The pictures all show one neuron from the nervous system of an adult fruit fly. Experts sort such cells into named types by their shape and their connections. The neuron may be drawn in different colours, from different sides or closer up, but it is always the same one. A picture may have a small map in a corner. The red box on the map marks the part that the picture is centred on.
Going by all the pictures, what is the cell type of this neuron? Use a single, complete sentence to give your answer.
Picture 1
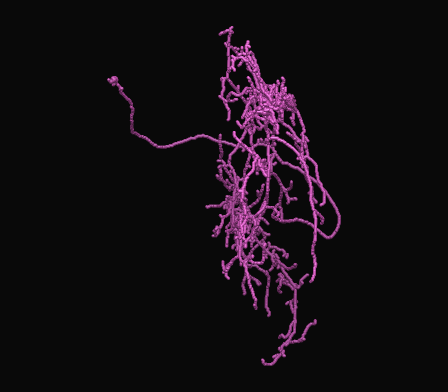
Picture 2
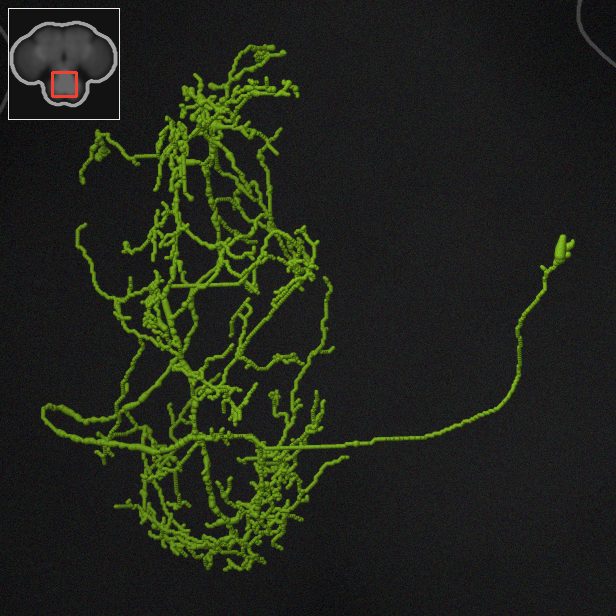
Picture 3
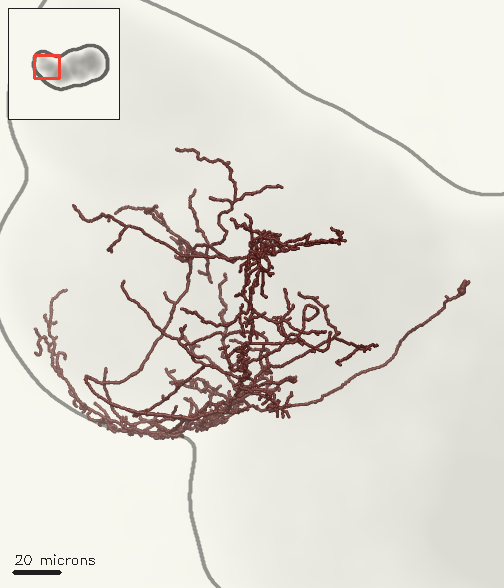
Among cell types, the one for this neuron is IN01A029.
